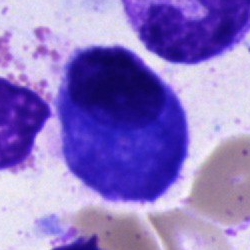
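Plasma cell, the central cell in a stained bone marrow smear. Its nucleus sits off-centre in the upper part of the cell and stains darker than the surrounding cytoplasm. The cytoplasm is a deep, intense blue and forms a broad band below the nucleus.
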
